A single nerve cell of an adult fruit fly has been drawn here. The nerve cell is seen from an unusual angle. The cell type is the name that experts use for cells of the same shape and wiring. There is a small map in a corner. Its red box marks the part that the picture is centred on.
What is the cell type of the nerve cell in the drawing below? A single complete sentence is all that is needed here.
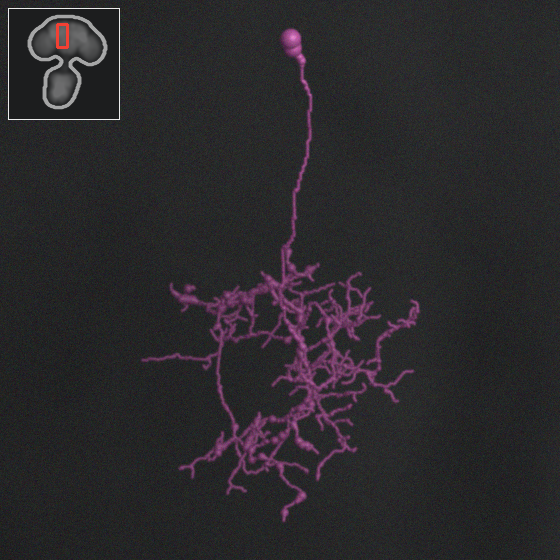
This nerve cell is an instance of the cell type VES051.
